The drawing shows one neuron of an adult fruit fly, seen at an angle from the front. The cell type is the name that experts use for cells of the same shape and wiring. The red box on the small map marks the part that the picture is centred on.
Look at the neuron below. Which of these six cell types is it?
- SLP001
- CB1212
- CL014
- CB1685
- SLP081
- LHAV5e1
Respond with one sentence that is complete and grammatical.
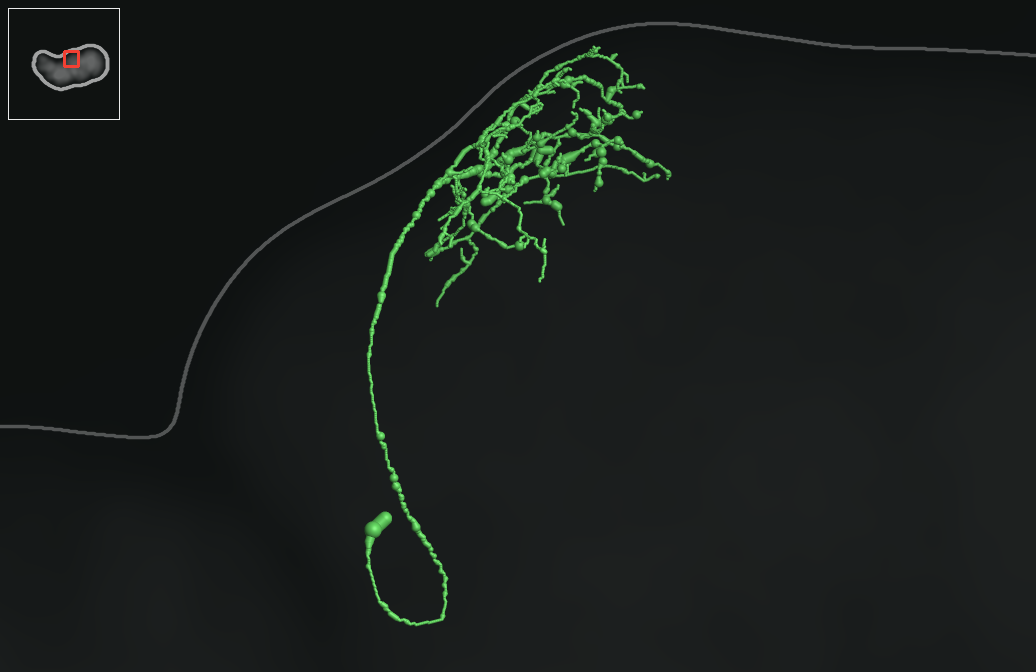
By type, the neuron is SLP001.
